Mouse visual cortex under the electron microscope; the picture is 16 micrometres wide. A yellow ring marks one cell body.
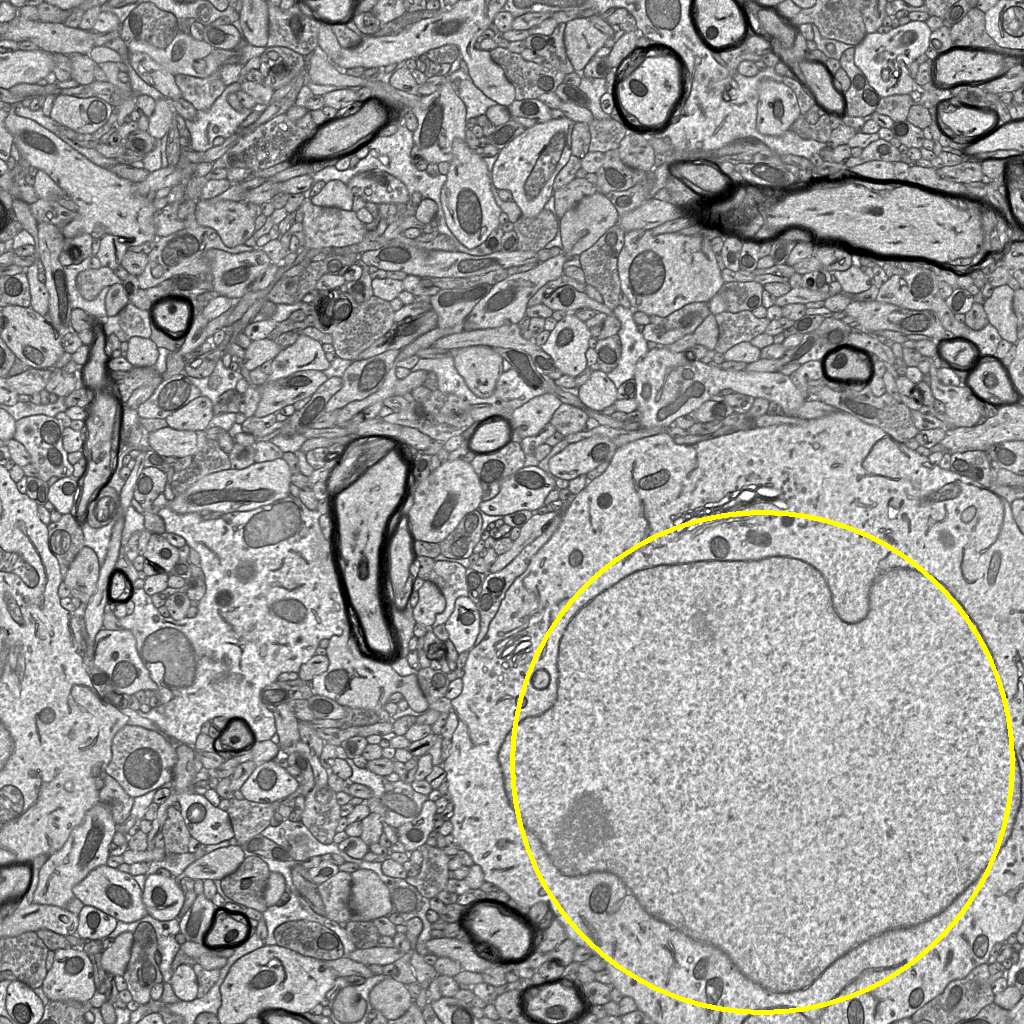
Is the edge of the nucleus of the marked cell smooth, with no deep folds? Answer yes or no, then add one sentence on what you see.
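No. The nuclear envelope has one deep inward notch at the upper right.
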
